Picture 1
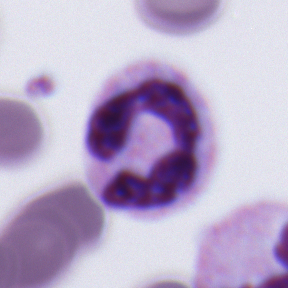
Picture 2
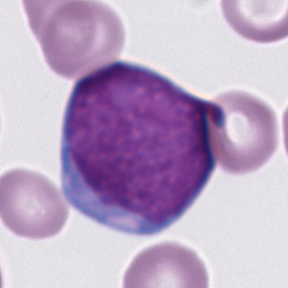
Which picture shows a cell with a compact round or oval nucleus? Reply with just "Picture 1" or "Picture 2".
Picture 2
